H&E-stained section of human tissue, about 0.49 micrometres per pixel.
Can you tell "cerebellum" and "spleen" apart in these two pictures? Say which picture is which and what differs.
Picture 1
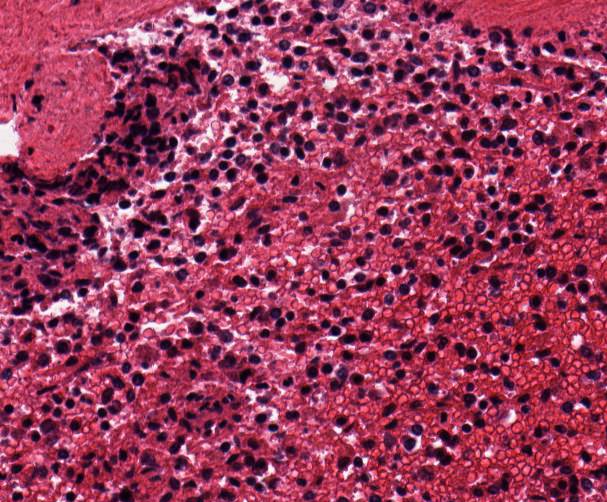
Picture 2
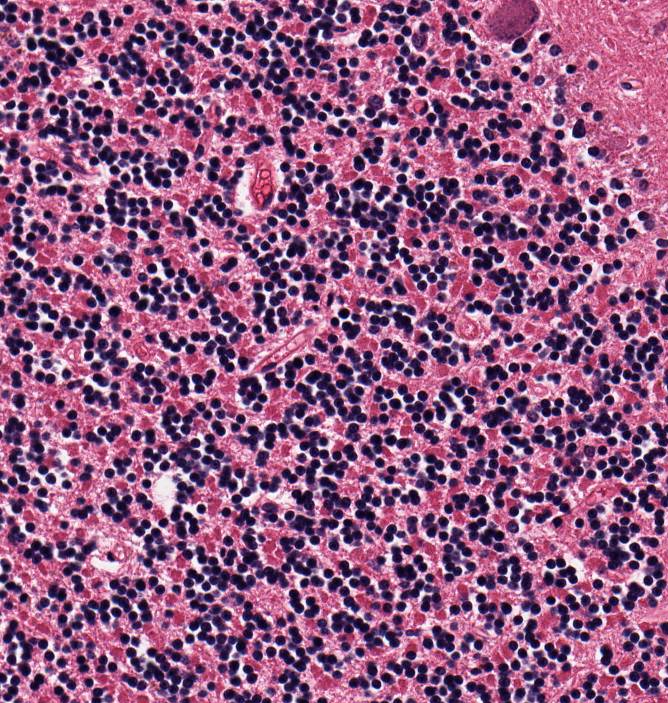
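Spleen: picture 1. Cerebellum: picture 2. Picture 1: diffuse, densely crowded sheet of cells; no glands, tubules or epithelial lining. Closely packed red blood cells, small pink rings, densest at right and lower right. Small cells with round, dark purple nuclei and scant cytoplasm scattered throughout among the red cells. Rounded, homogeneous pink fibrous structure with few nuclei at the upper left edge. Picture 2: small, round, darkly stained nuclei with little visible cytoplasm, densely packed over nearly all the field. Small irregular islands of pink eosinophilic material scattered between them. Top right corner: pale pink, finely fibrillary zone with very few nuclei.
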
